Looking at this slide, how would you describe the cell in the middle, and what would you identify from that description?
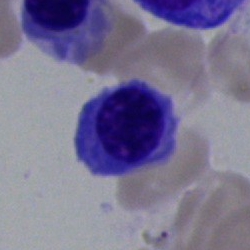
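Cytoplasm colour is checked first and found to be deep blue. Chromatin comes next, dense and dark purple. The cytoplasm is then searched for granules and for vacuoles; neither is visible. Result: an erythroblast.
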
